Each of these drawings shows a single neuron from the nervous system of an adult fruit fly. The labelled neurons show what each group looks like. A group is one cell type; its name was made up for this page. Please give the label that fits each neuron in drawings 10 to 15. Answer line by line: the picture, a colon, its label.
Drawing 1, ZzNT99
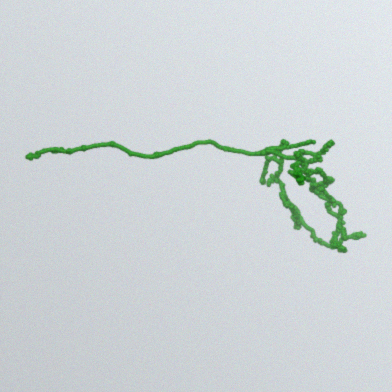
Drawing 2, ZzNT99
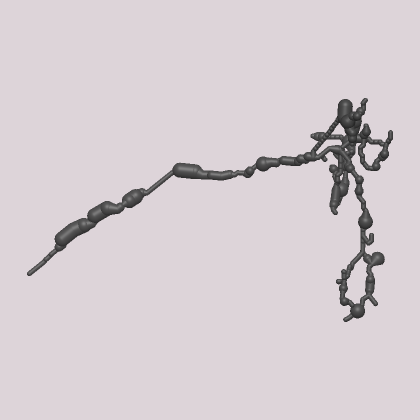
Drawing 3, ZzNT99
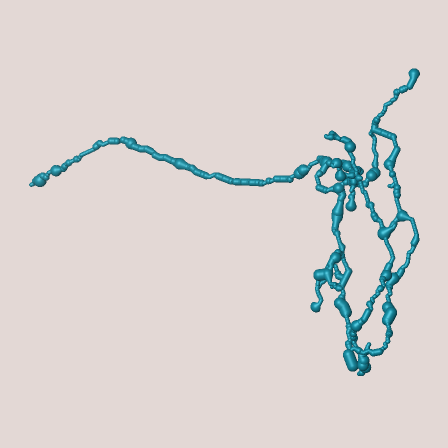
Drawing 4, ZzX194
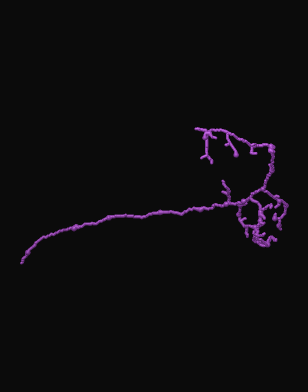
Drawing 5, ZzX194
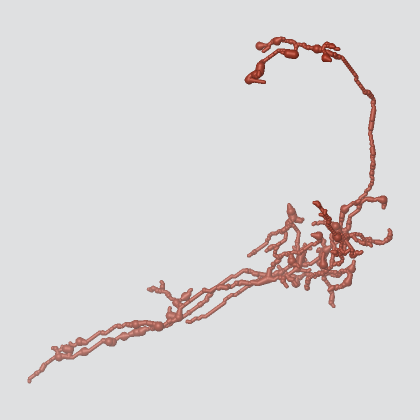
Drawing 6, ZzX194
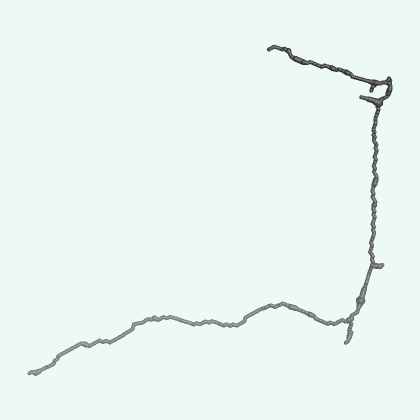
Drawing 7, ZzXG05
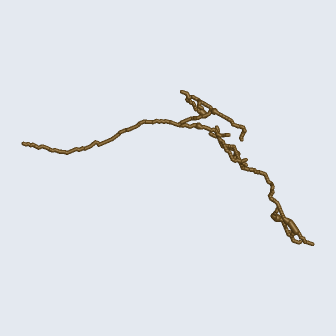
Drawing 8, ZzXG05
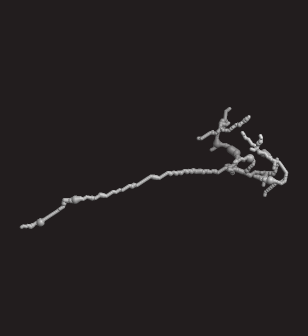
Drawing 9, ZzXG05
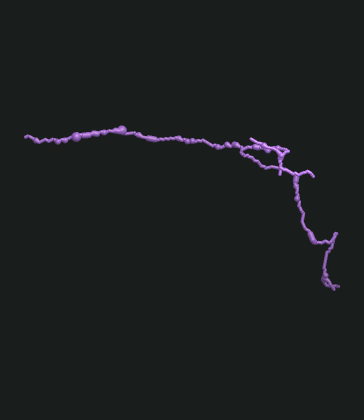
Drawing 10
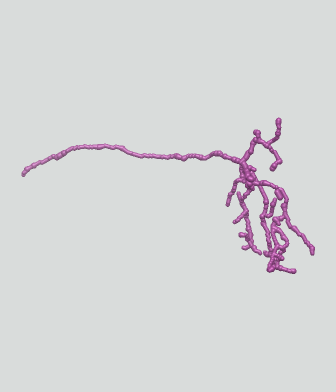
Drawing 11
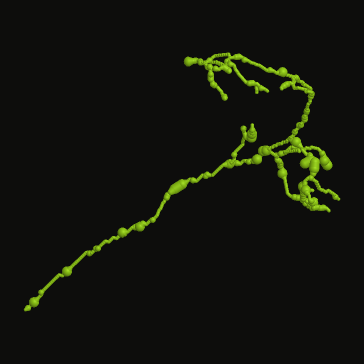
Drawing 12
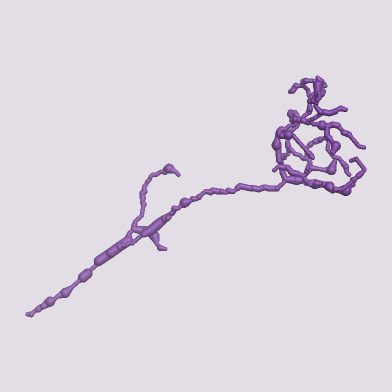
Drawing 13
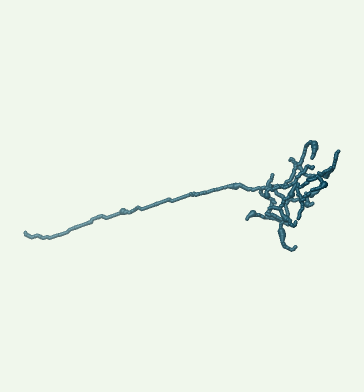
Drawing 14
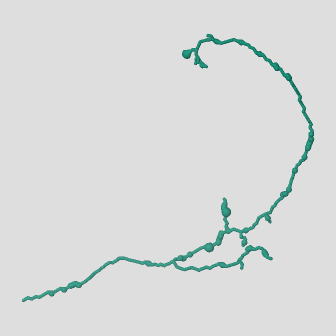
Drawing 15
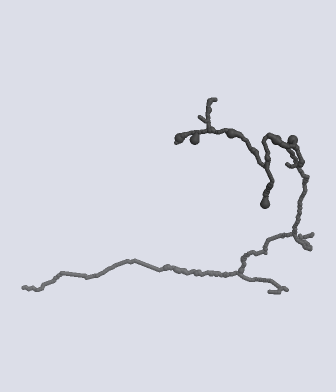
10: ZzNT99
11: ZzX194
12: ZzXG05
13: ZzXG05
14: ZzX194
15: ZzX194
